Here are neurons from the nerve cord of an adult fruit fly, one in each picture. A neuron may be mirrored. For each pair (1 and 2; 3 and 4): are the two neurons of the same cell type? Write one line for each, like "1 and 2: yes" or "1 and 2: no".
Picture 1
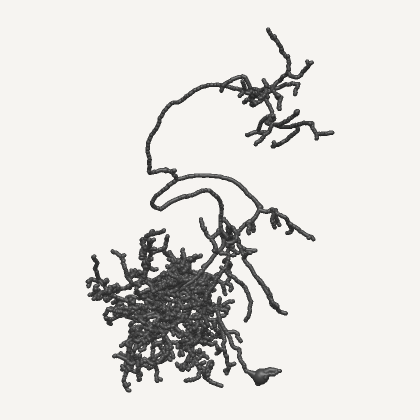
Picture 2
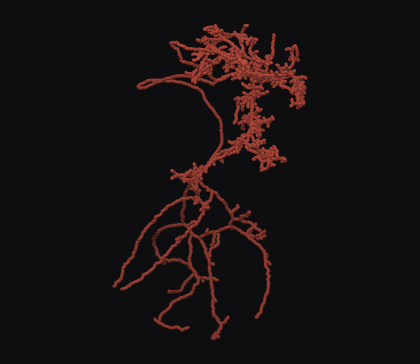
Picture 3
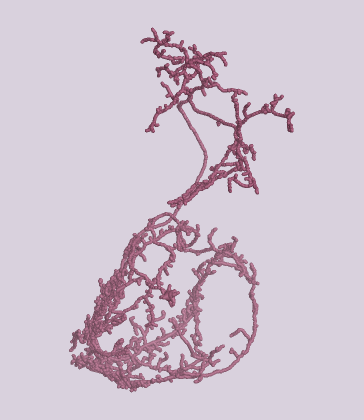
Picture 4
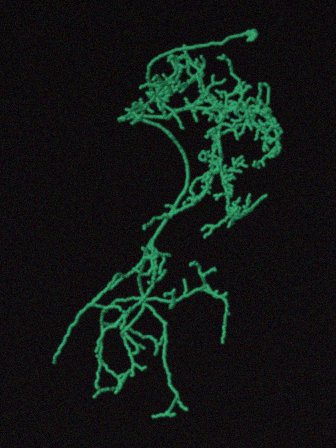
1 and 2: no
3 and 4: no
